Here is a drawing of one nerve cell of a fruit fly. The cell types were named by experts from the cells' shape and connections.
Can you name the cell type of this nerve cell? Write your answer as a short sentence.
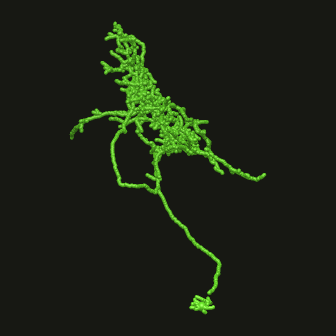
The cell type is PS027.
